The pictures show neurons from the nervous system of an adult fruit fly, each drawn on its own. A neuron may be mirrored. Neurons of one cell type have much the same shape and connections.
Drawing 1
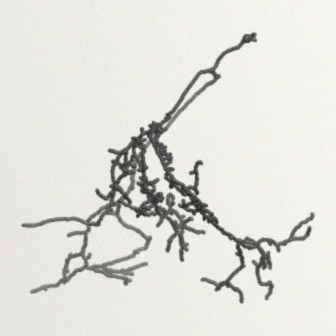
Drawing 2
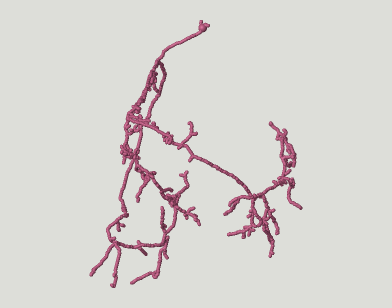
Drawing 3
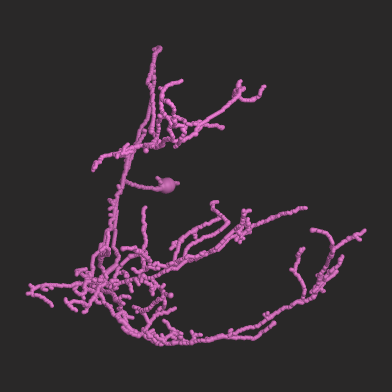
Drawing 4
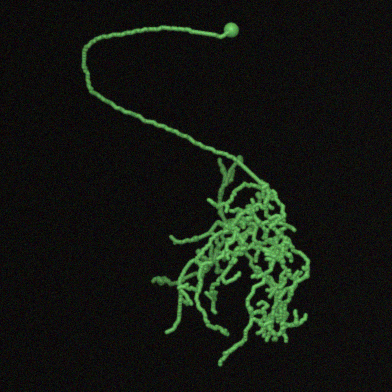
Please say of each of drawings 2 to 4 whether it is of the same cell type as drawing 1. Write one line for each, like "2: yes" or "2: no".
2: yes
3: yes
4: no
